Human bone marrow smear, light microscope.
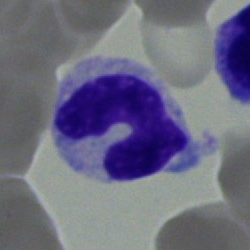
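Band neutrophil: notice the nucleus, a thick curved horseshoe whose inner notch opens toward the lower left. Its chromatin stains dark purple and looks dense and clumped. Look closely at the cytoplasm and you will find only faint, fine granularity. At the right edge of the cell, a small pale tag of cytoplasm sticks out.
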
